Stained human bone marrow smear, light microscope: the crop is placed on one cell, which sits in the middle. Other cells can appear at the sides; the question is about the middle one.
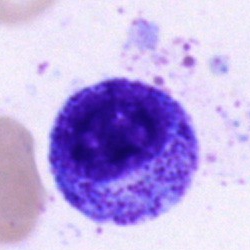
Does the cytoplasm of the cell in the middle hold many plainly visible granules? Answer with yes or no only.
Yes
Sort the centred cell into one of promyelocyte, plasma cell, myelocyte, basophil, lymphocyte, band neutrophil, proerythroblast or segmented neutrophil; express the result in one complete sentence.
The cell that lies at the centre of the crop is a promyelocyte.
